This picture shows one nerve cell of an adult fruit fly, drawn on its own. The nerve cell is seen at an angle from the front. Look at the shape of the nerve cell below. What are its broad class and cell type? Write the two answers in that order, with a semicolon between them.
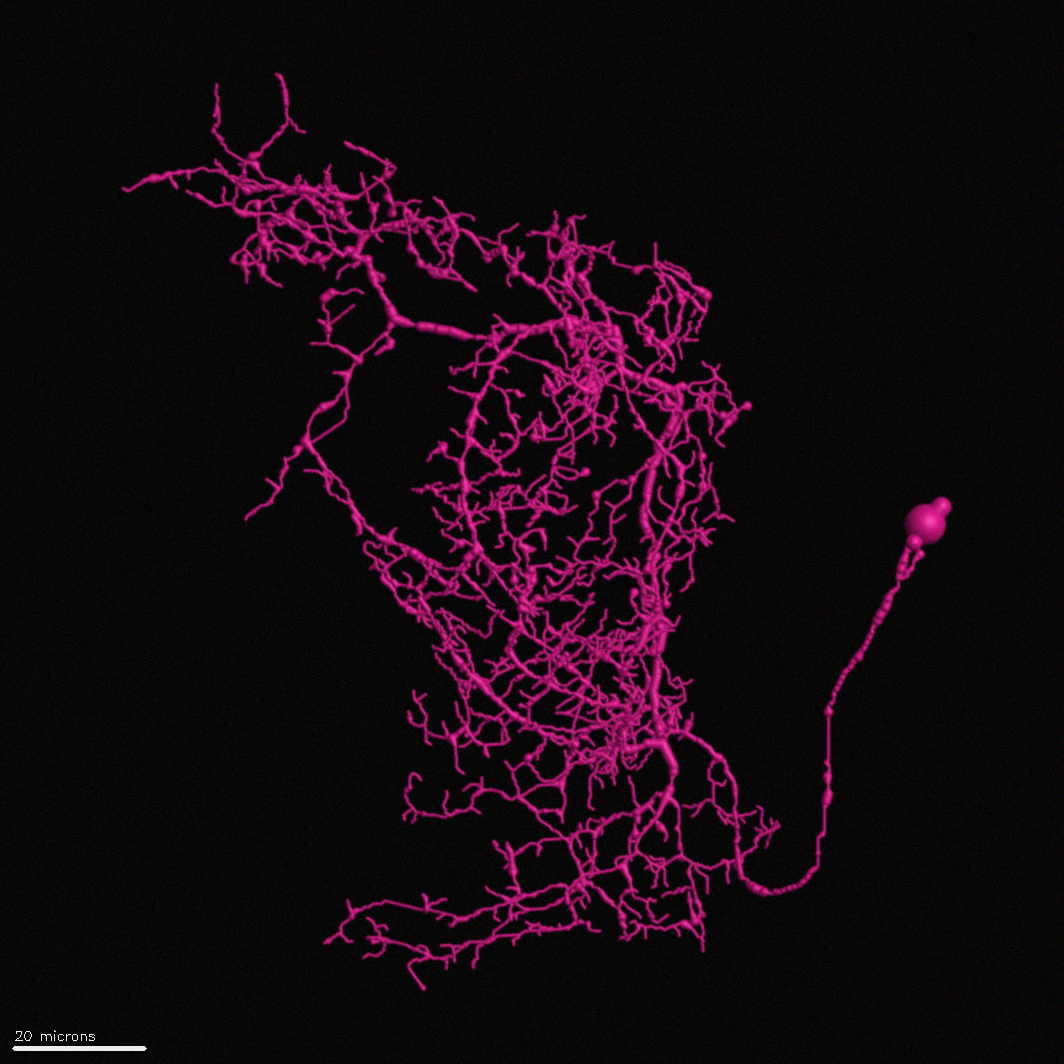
central-brain intrinsic neuron; SLP060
